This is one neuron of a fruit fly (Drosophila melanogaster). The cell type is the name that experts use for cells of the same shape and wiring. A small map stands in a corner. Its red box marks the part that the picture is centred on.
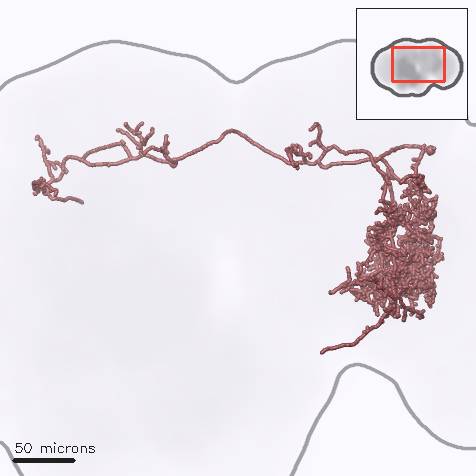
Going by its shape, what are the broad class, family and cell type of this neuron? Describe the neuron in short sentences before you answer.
By the scale bar it is about 350 microns wide in this view. Dozens of branch ends can be seen. This is a central-brain intrinsic neuron. The family is hemilineage VLPd1. It is of cell type AVLP033.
